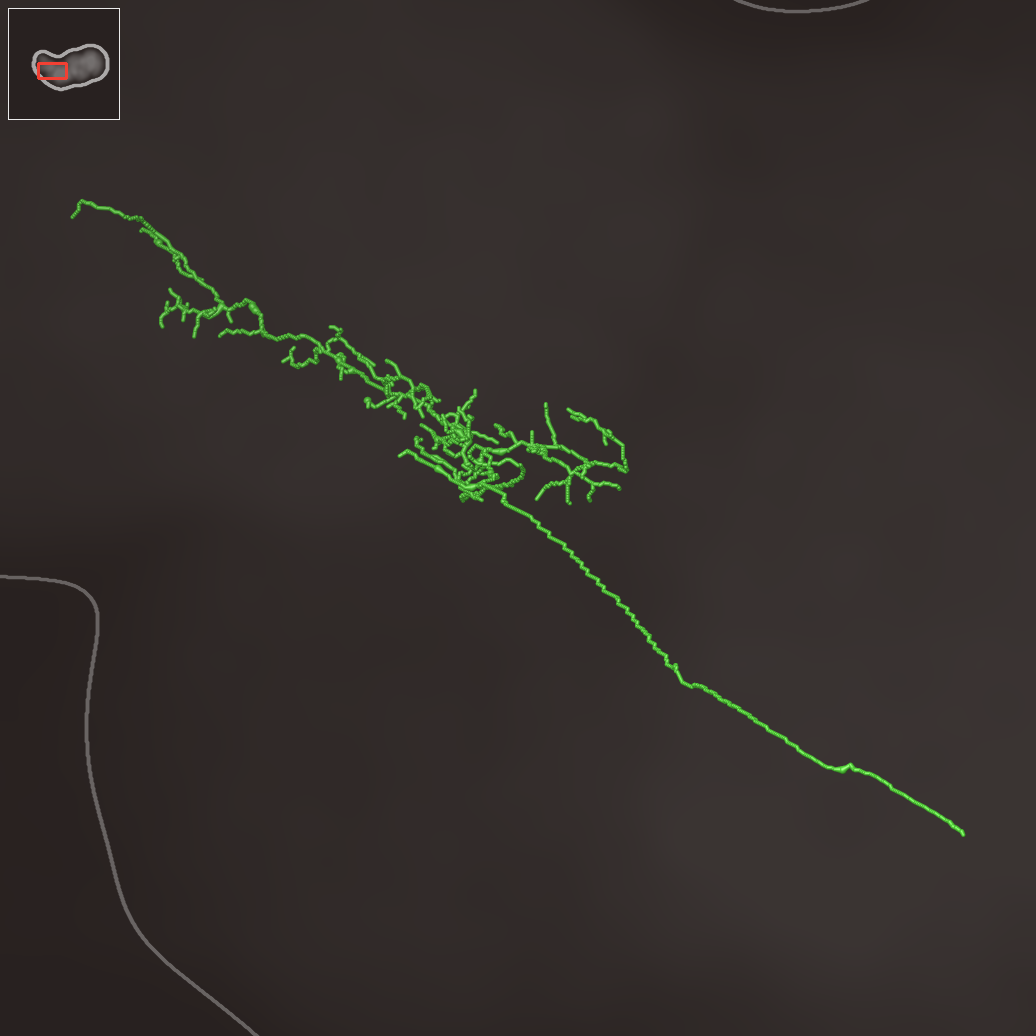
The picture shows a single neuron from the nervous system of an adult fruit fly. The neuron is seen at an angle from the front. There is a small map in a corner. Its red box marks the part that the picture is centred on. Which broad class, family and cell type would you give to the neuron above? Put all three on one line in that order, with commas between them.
nerve-cord intrinsic neuron, hemilineage 10B, IN10B055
